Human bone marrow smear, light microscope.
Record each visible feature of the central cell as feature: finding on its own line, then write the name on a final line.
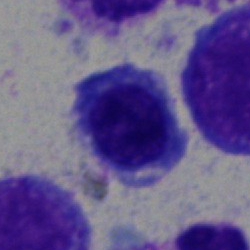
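Shape: roughly round, slightly ragged edge
Nucleus: dense, fairly even dark purple
Cytoplasm: scant rim of deep blue
Edge: small frayed projections at upper left
Name: erythroblast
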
